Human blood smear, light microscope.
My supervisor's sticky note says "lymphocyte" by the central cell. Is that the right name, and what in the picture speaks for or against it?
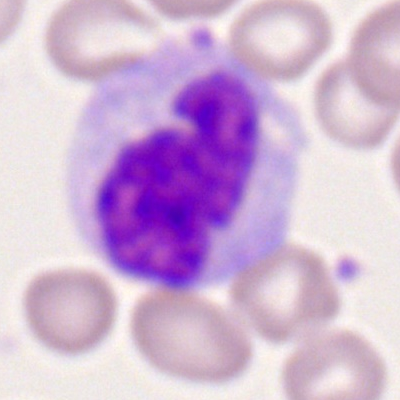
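The nucleus of the central cell has a notch on its upper left side, which gives it a kidney-like shape. Its chromatin is clumped, with dark purple areas mixed with lighter patches. The cytoplasm is a pale lavender-blue and shows no distinct granules. A small purple platelet sits at the top edge of the cell.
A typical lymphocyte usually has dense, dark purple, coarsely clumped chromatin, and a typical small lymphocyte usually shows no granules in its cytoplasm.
The clumped chromatin and the lack of granules therefore agree with a lymphocyte and do not count against that name.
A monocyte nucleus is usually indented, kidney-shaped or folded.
The kidney-like nucleus matches this and is the feature that tips the balance towards monocyte. The cell is a monocyte rather than a lymphocyte.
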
